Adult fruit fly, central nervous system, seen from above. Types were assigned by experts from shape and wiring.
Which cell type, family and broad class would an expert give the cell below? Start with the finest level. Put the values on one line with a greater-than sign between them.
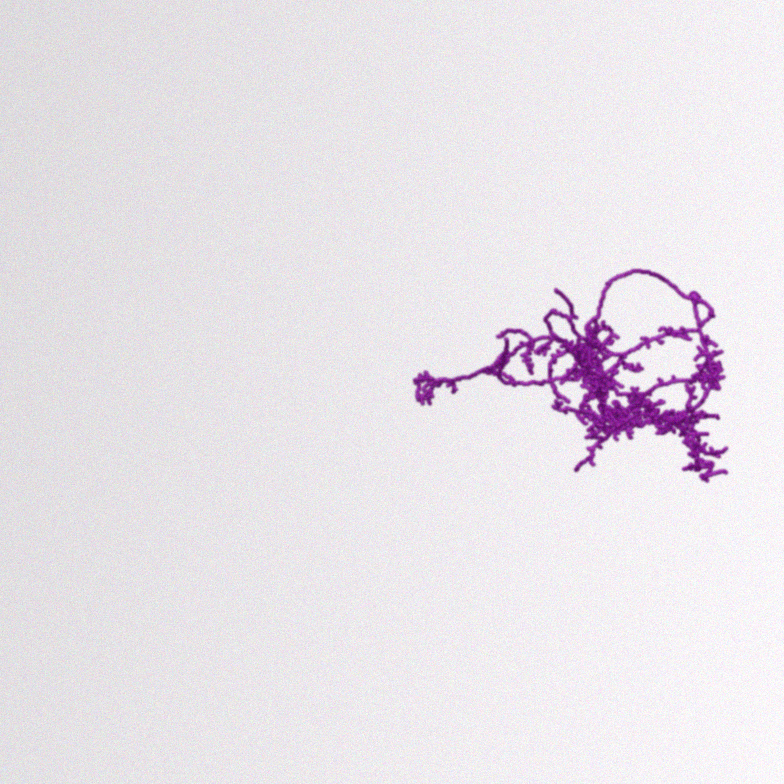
AVLP299_c > hemilineage VLPa1_lateral > central-brain intrinsic neuron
